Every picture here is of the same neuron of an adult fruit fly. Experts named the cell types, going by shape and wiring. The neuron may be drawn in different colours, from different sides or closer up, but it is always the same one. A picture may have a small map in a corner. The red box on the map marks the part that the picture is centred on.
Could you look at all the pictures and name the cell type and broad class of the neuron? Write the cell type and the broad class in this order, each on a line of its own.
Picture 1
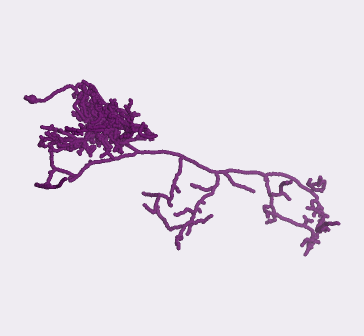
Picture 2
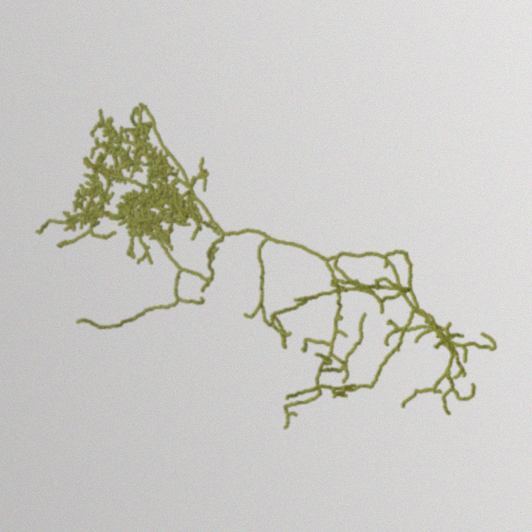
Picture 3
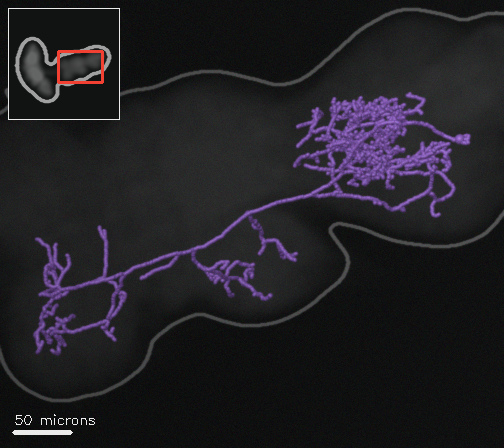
INXXX062
nerve-cord intrinsic neuron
